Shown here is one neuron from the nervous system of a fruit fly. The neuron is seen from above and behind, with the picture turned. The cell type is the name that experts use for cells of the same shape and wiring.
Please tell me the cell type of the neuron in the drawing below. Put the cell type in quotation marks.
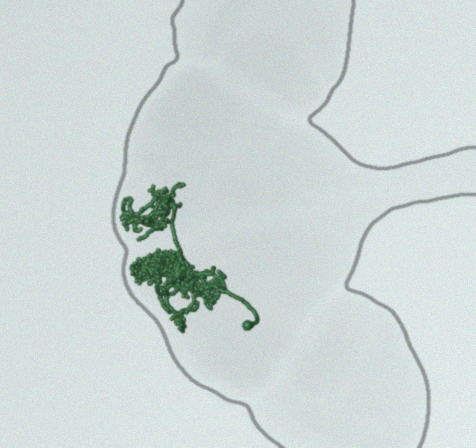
"SMP178"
